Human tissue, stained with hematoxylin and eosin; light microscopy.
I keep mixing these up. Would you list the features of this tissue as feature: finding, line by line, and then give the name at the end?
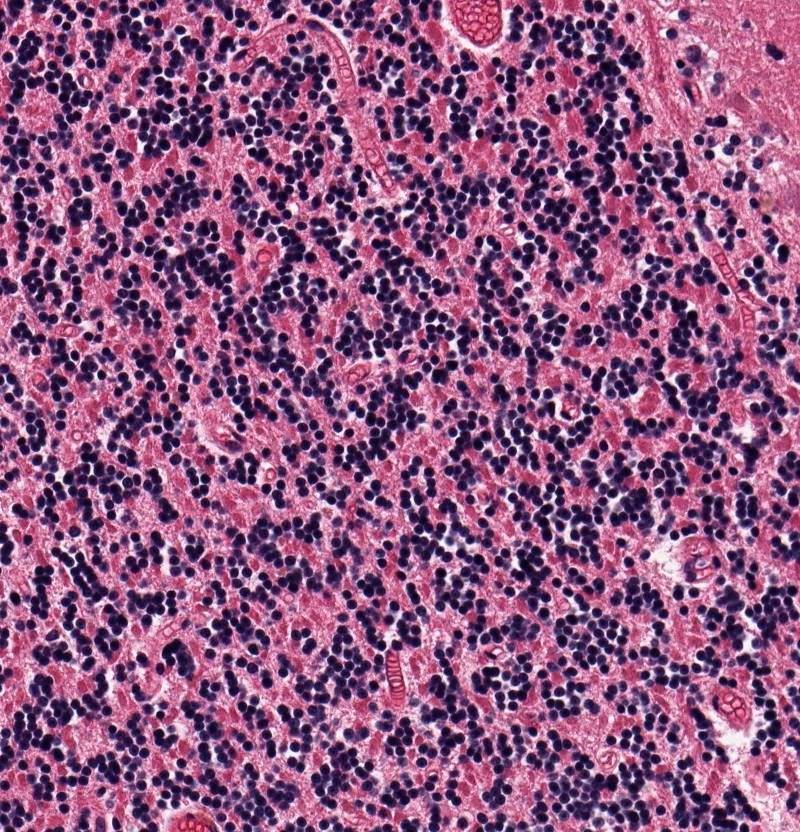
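Packing: small round dark nuclei, dense across nearly the whole field
Nuclei: uniform, round, deeply haematoxylin-stained, very little visible cytoplasm
Gaps: irregular pink cell-poor patches between clusters of dark nuclei
Capillaries: narrow, red blood cells in single file, e.g. lower middle and upper left
Section: cerebellum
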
